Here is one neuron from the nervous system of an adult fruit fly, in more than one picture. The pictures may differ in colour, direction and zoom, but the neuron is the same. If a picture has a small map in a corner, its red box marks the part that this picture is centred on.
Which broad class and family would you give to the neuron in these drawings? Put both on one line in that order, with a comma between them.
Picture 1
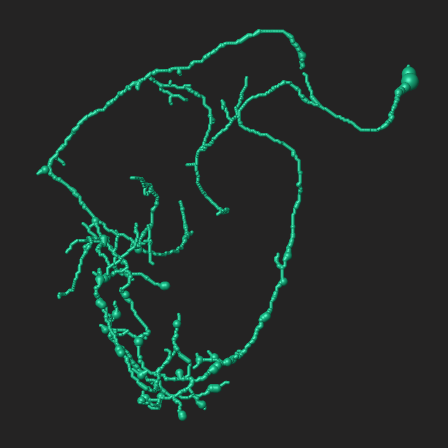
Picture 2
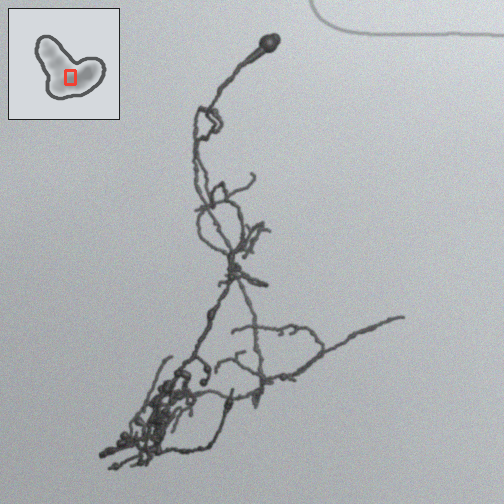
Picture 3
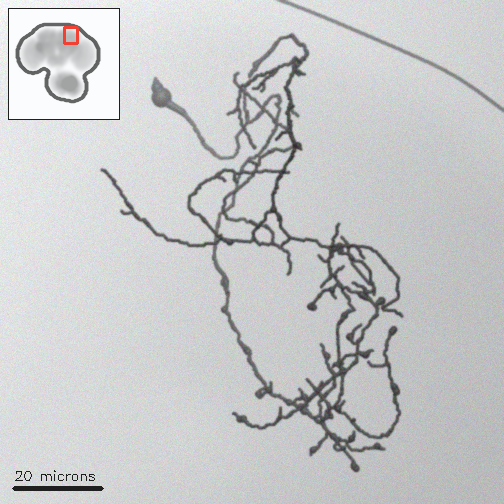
central-brain intrinsic neuron, hemilineage SLPpm1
